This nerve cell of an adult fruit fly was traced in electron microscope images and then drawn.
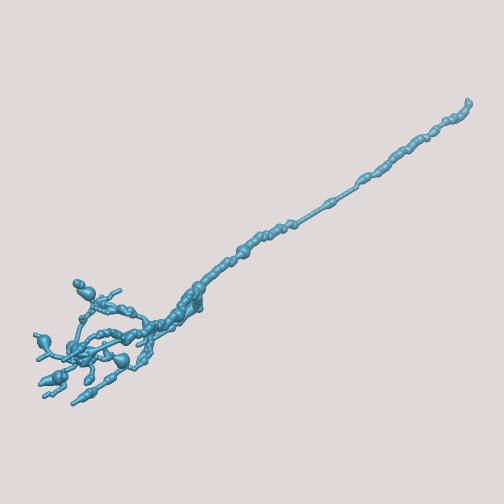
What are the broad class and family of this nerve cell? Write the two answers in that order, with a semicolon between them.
sensory neuron entering the nerve cord; class mechanosensory tactile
